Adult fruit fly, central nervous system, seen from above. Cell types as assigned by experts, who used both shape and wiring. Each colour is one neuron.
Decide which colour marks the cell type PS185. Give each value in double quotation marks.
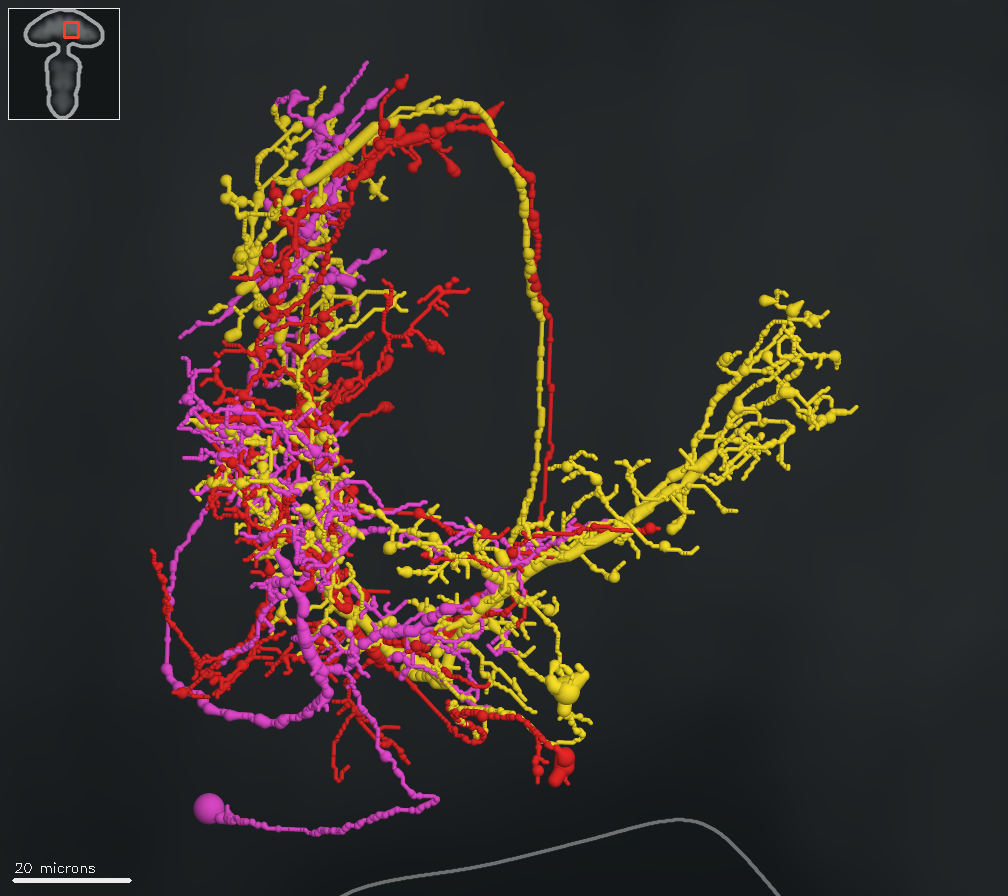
"yellow"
